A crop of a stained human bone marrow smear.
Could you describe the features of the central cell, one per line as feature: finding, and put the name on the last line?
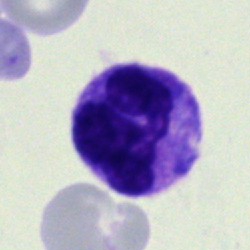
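Nucleus: irregular, folds or clefts running across it
Layout: nucleus fills most of the cell, cytoplasm mainly on the right
Chromatin: dark purple, densely clumped
Cytoplasm: pale lilac, not deep blue
Name: monocyte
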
